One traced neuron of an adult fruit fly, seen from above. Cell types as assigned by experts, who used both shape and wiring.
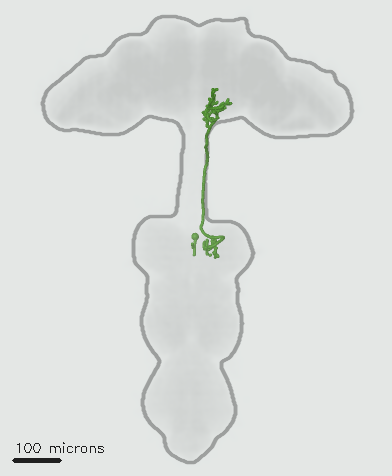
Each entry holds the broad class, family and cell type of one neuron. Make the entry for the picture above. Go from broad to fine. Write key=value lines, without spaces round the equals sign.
broad_class=ascending neuron
family=hemilineage 02A
cell_type=AN02A017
